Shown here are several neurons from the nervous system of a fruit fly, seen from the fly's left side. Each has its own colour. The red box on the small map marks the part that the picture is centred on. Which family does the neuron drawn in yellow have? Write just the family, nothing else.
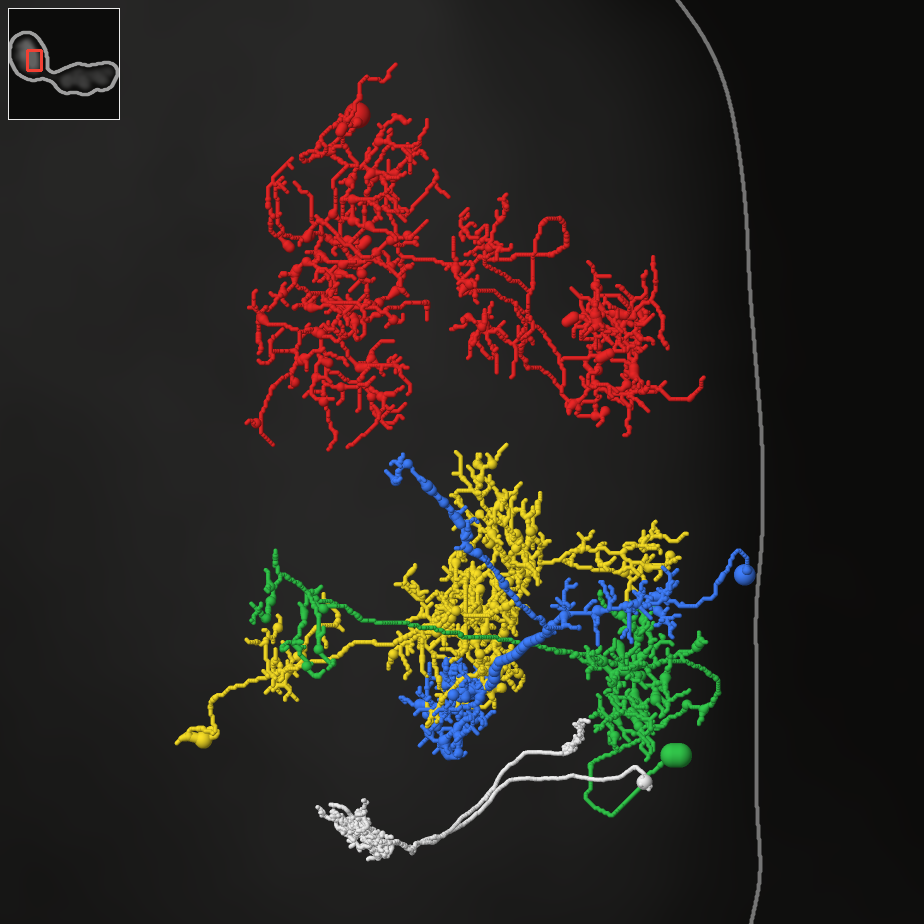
TmY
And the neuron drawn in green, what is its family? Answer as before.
TmY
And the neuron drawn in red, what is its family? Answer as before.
TmY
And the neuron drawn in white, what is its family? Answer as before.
T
